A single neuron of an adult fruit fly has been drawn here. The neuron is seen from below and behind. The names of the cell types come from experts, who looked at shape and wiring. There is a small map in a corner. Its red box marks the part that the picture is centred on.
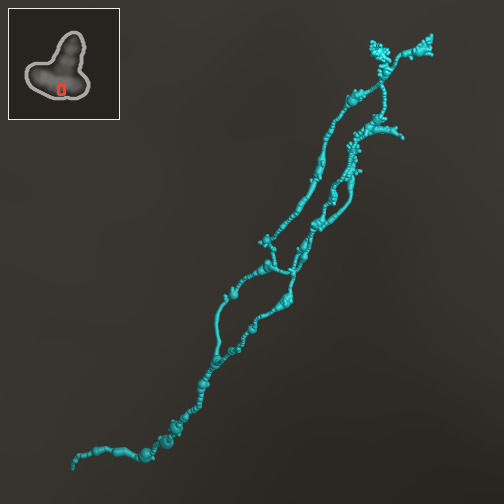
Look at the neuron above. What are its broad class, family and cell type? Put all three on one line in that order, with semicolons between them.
sensory neuron entering the brain; class mechanosensory; JO-B3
